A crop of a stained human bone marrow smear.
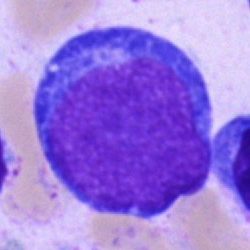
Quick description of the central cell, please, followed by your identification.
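The nucleus sits off-centre, toward the lower right of the cell. Its chromatin is finely granular, evenly spread and stained purple. The cytoplasm forms a deep blue rim, widest above the nucleus, and a paler zone lies in it just above the nucleus. The cell is a proerythroblast.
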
